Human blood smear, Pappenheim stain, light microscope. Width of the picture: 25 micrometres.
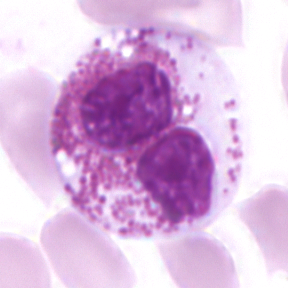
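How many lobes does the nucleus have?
Two, one at the upper left of the cell and one at the lower right.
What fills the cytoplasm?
Many coarse reddish granules, most crowded on the left side.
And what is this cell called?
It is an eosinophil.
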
